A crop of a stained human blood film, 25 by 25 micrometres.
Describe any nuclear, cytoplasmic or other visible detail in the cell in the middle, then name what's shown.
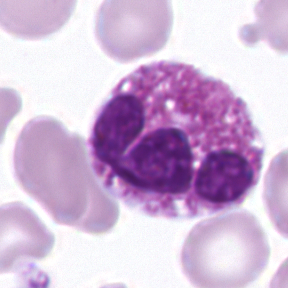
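Cell approx. 14 micrometres across. Nucleus: three lobes, sitting mainly in the lower half of the cell. Cytoplasm: filled throughout with coarse, densely packed pinkish-red granules. Identification: eosinophil.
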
